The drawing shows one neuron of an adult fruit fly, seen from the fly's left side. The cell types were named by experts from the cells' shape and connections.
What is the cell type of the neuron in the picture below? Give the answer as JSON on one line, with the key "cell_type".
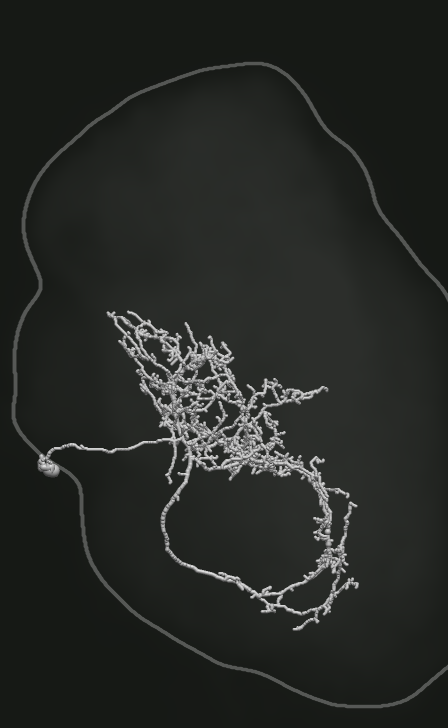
{"cell_type": "CB0244"}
